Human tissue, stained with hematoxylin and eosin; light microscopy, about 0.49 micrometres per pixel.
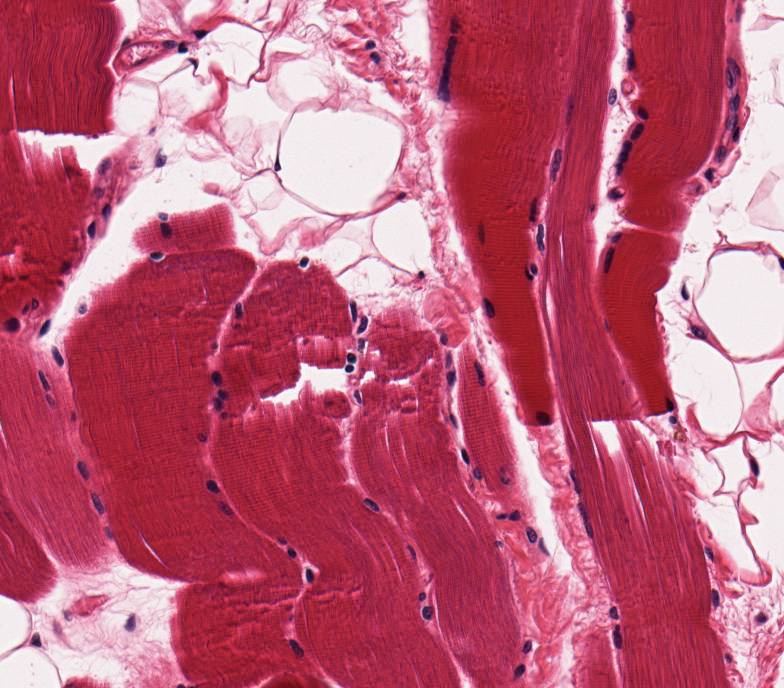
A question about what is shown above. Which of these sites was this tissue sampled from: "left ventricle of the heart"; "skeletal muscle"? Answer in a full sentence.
The site this tissue was sampled from is the skeletal muscle.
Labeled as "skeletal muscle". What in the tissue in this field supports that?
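Skeletal muscle fits what's here, starting with the fine transverse cross-striations running across the length of the fibres.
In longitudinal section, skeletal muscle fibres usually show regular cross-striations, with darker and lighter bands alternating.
On the right side of the field the fibres run roughly vertically, from top to bottom.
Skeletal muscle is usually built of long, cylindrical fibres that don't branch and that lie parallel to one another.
Their nuclei are dark and flattened, sitting at the fibre edges rather than in the centres. The fibre cytoplasm stains deeply and uniformly eosinophilic, a dark pink-red.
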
